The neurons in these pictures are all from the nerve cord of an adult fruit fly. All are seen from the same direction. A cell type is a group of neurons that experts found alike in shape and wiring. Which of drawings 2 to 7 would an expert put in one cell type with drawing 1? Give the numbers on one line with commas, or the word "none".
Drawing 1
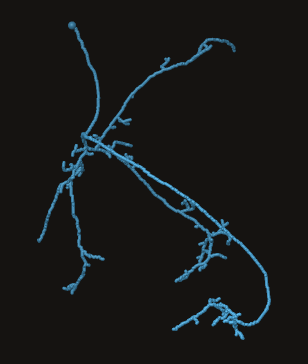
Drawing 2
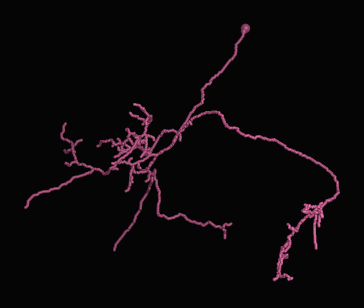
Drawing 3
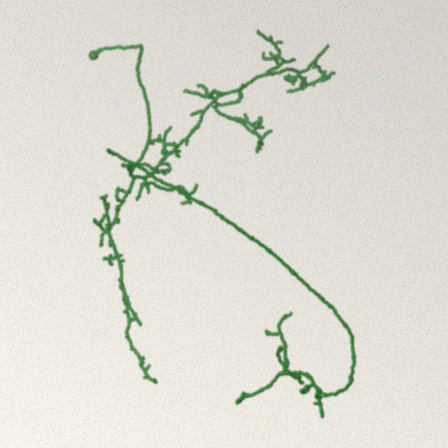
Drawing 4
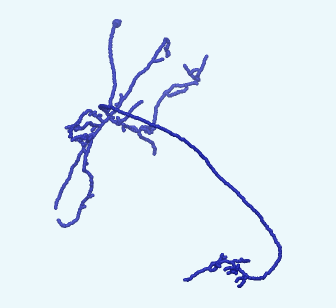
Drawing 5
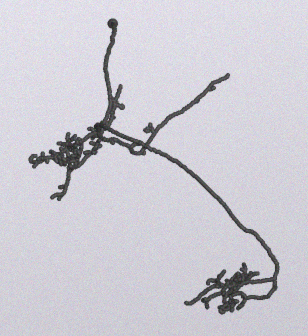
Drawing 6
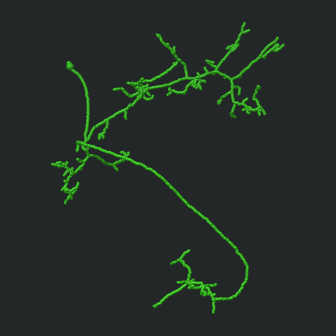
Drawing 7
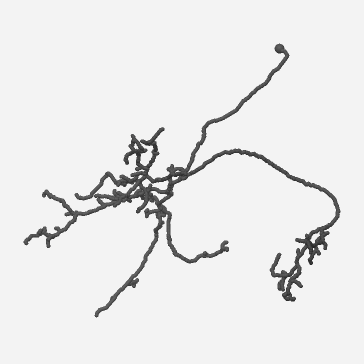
3, 4, 6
